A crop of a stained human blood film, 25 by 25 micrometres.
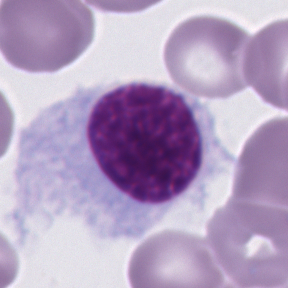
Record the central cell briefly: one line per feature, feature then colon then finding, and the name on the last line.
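Nucleus: off-centre, toward the upper right
Cytoplasm placement: mostly to the left of and below the nucleus
Chromatin: dark purple, condensed into small clumps
Cytoplasm: abundant, pale greyish-blue
Granules: none distinct, only a faint mottled texture
Name: hairy cell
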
